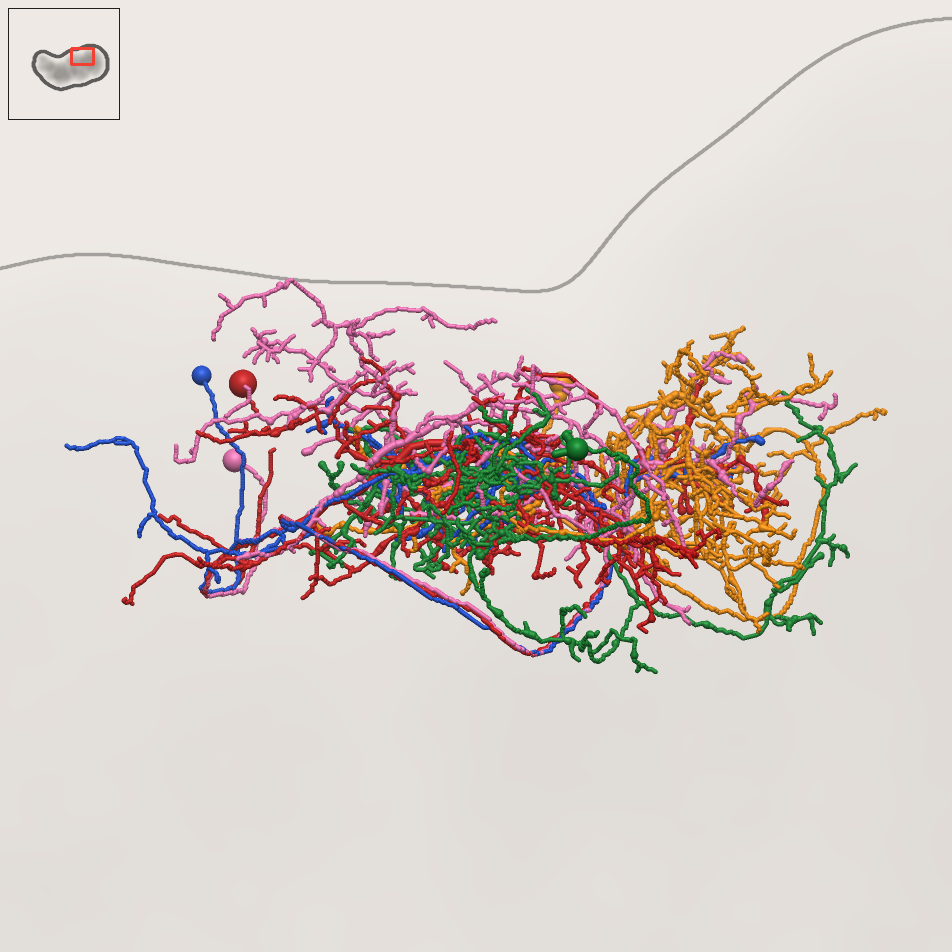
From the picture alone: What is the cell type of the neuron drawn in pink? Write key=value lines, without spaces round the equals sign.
cell_type=SMP513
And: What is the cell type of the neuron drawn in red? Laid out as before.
cell_type=SMP516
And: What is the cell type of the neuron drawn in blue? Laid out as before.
cell_type=SMP520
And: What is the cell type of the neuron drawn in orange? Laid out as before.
cell_type=SMP512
